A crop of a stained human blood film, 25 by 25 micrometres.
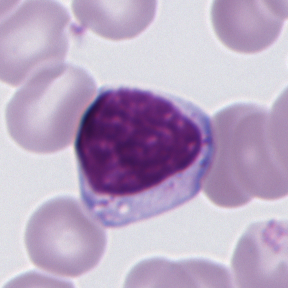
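Large granular lymphocyte. Cell about 13 micrometres across; nucleus about 12 by 9 micrometres, filling about 70% of the cell's area. Nucleus toward top of cell; pale greyish-blue cytoplasm forms a wide band below it and only a thin rim along its top. Small clear spot in the cytoplasm below the nucleus.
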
